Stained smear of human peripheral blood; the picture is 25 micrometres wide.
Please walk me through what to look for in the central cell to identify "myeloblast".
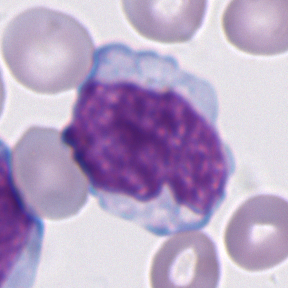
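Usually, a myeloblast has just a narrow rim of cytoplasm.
Look at the left side of the nucleus: there is little cytoplasm there, which goes with that narrow rim, but most of the cytoplasm lies above and below the nucleus, which goes less well.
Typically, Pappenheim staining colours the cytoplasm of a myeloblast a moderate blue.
Here the cytoplasm is pale greyish blue, lighter than that usual moderate blue. The chromatin is dark purple and finely stippled with small paler pink spots. Along its top edge, the cell outline is irregular and scalloped.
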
